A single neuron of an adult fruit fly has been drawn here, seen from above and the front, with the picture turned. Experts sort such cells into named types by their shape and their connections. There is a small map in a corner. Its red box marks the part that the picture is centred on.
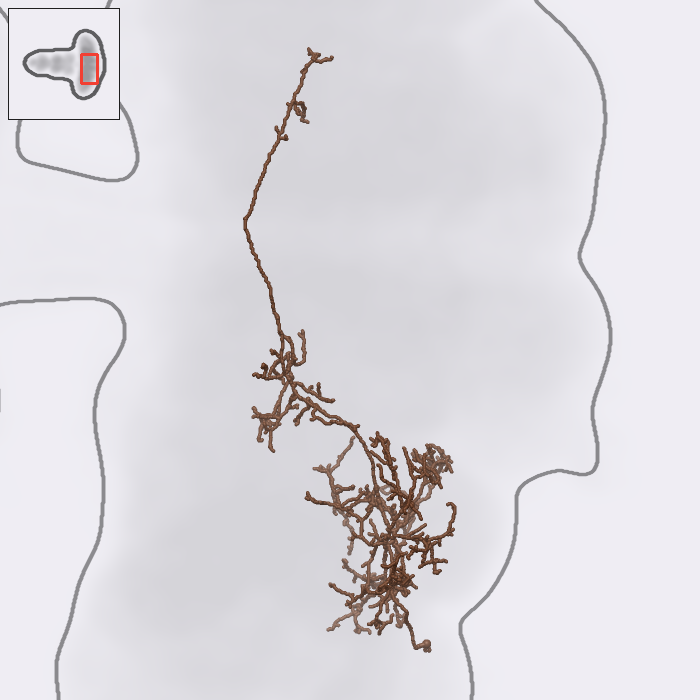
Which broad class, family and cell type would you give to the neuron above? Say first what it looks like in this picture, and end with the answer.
Its cell body lies at the bottom of the picture. The picture shows dozens of branch ends. Its broad class is central-brain intrinsic neuron. The family is hemilineage VLPl2_medial. It is of cell type AVLP177_a.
